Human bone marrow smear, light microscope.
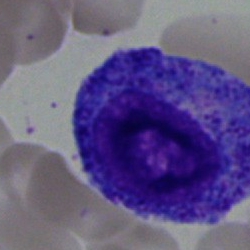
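Promyelocyte at the centre of the smear. Outline broadly oval, edge finely roughened. Nucleus paler in its centre than in its dark outer band. Cytoplasm abundant, forming a wide rim all around the nucleus and packed with coarse dark purple granules.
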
